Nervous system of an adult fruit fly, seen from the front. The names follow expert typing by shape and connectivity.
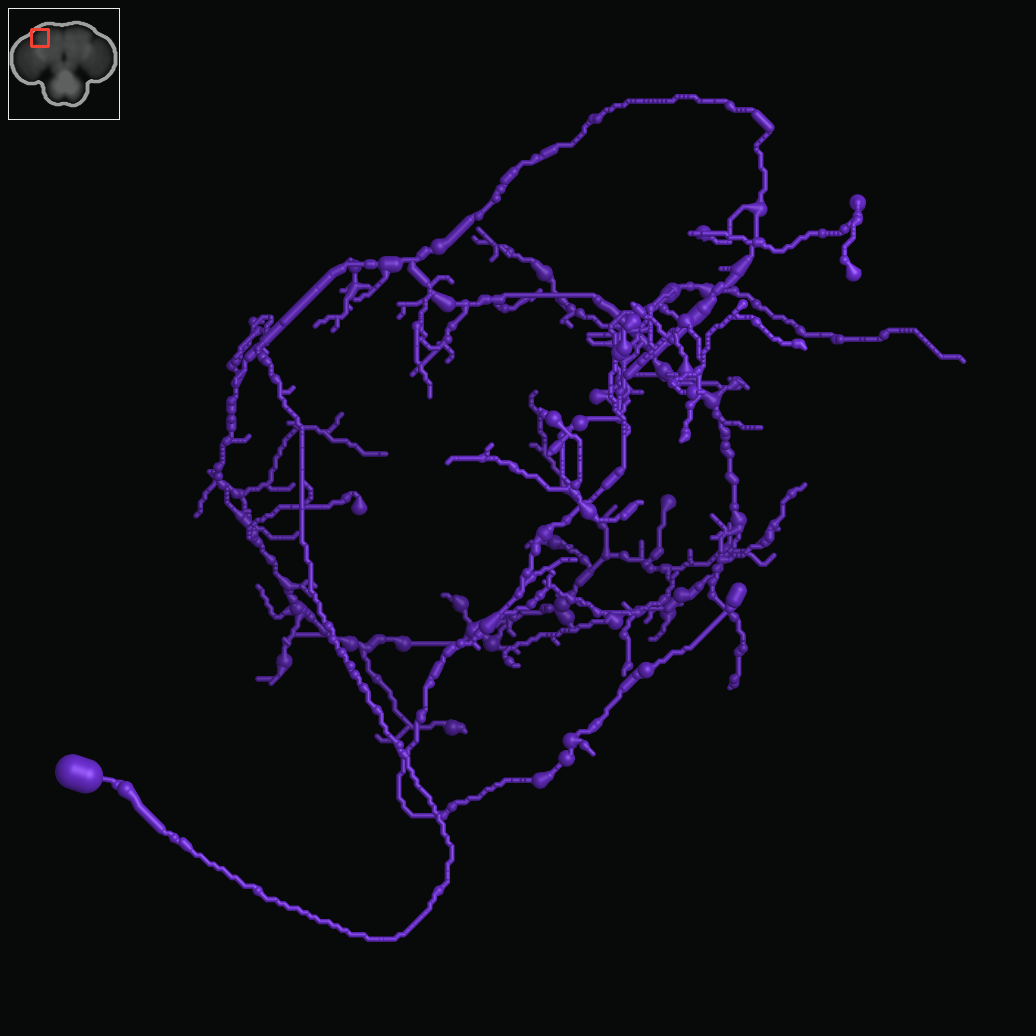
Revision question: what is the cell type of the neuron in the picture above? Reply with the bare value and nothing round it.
LHAV5a9_a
